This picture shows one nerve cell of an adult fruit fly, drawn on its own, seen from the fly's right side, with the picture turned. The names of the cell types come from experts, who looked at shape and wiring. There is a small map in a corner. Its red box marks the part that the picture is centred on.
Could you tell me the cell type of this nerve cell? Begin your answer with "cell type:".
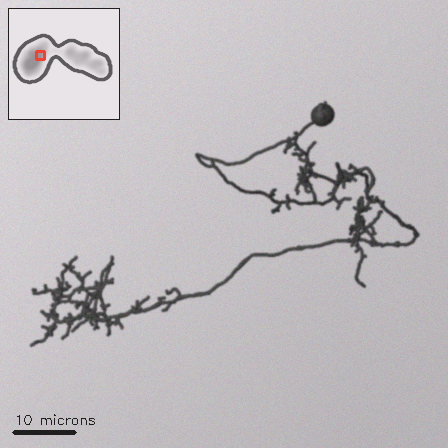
cell type: Tm5Y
